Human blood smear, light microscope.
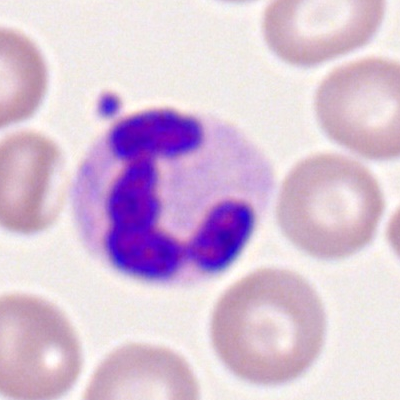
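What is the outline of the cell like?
Round and smooth.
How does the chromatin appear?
Dense, dark purple and clumped.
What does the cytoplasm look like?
Abundant and pale pinkish-lilac, without coarse orange-red granules.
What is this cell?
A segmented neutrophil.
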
